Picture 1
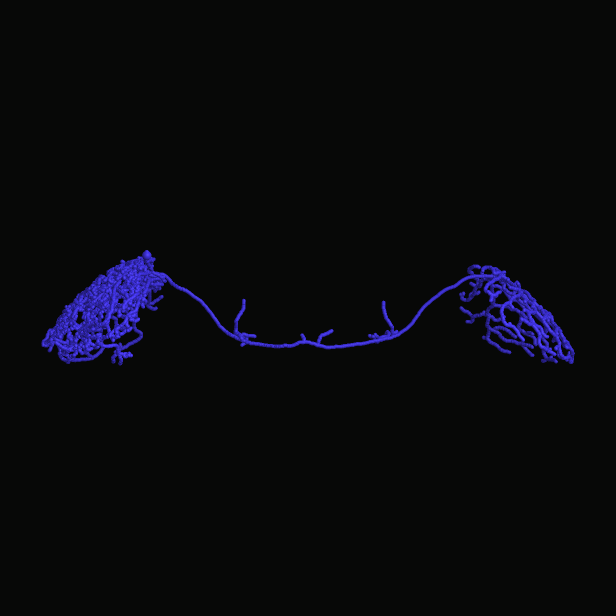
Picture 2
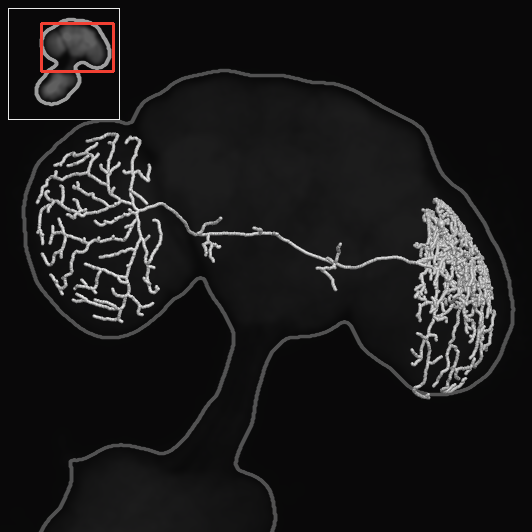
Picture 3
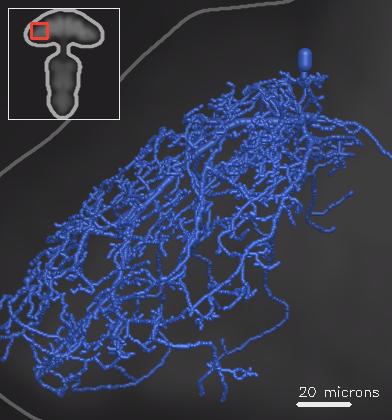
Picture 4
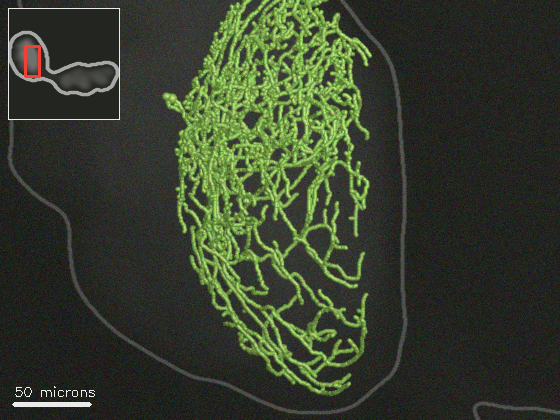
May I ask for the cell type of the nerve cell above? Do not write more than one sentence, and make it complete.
This nerve cell is categorized as cell type MeVPMe2.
